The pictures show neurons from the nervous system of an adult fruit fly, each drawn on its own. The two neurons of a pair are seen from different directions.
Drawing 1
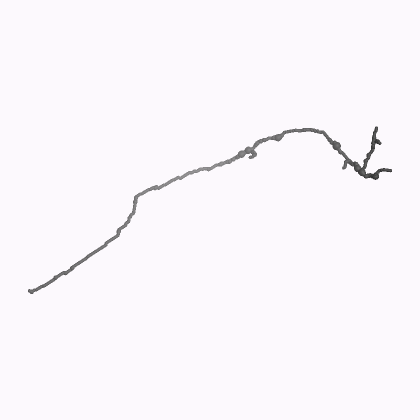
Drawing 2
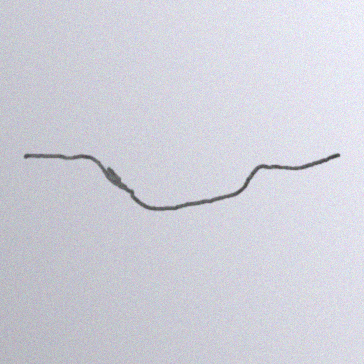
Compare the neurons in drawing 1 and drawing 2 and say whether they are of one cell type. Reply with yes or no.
no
